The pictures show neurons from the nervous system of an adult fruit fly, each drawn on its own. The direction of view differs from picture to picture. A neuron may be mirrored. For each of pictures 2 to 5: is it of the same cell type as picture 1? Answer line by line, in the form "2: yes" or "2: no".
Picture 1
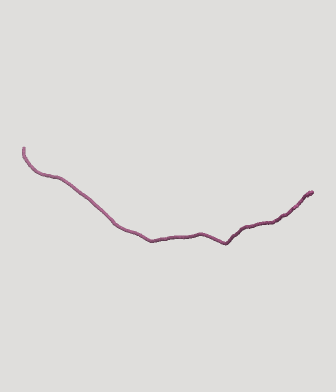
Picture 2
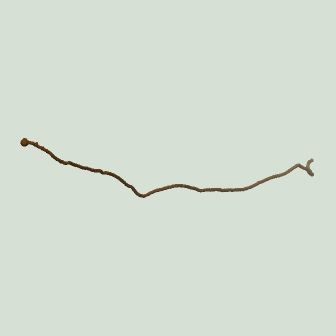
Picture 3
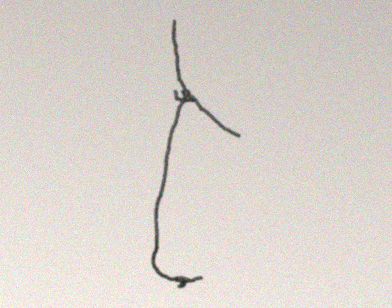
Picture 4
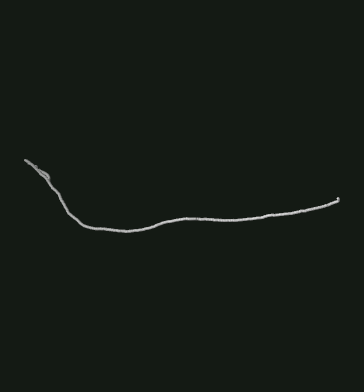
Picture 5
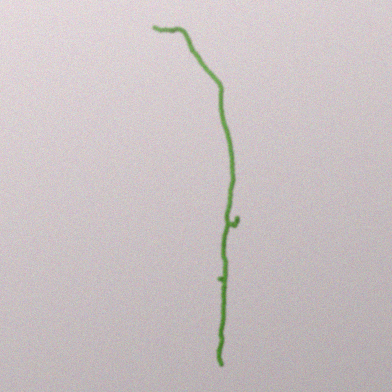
2: yes
3: no
4: no
5: no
